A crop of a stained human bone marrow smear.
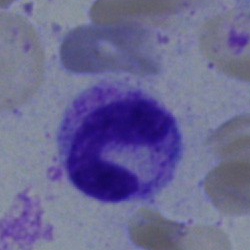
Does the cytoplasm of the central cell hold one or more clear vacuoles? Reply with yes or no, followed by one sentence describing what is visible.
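No. No vacuoles are seen in the cytoplasm.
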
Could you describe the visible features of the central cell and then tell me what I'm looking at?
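The central cell has a round outline. Its nucleus is bent into a single curved C shape, and the hollow of the curve opens towards the right. The chromatin is dense and stains dark purple. This cell is a band neutrophil.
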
